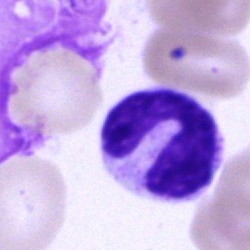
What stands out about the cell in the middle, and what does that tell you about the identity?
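The nucleus is folded into a thick curved band around a deep pale cleft, which opens toward the lower left. Its chromatin is dense and stains deep purple. A small amount of pale lilac cytoplasm is visible, mainly at the lower left. This is a band neutrophil.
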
